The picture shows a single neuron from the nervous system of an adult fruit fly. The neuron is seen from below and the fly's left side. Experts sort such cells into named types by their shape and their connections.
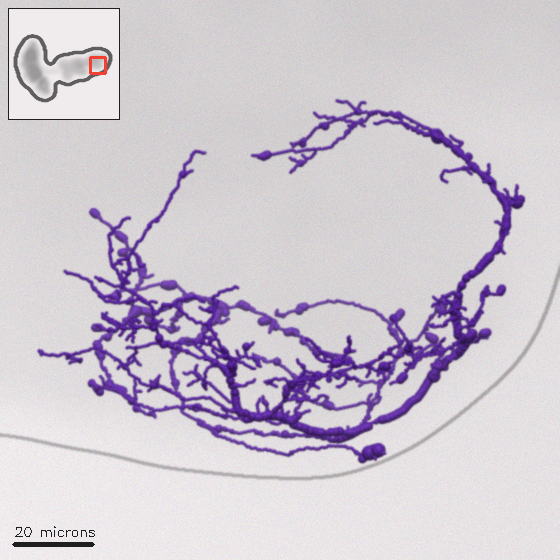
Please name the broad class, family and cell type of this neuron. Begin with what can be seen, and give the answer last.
It lies in the nerve cord. From left to right in the picture it spans about 120 microns. This is a nerve-cord intrinsic neuron. Its family is hemilineage 16B. The cell type is IN16B039.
